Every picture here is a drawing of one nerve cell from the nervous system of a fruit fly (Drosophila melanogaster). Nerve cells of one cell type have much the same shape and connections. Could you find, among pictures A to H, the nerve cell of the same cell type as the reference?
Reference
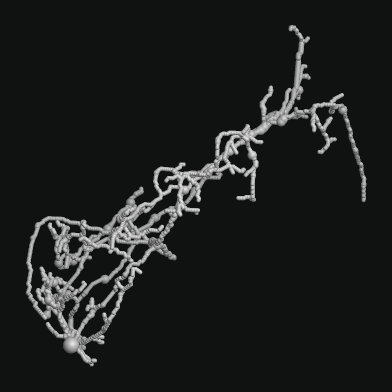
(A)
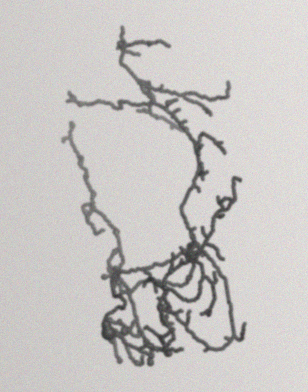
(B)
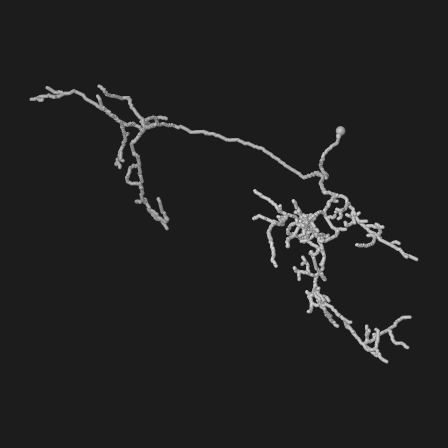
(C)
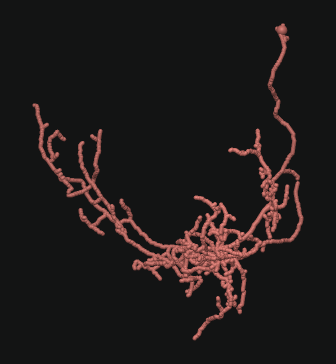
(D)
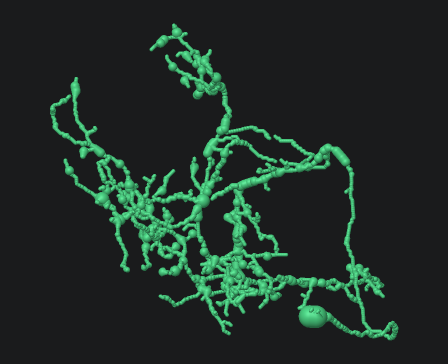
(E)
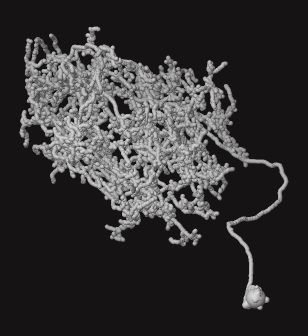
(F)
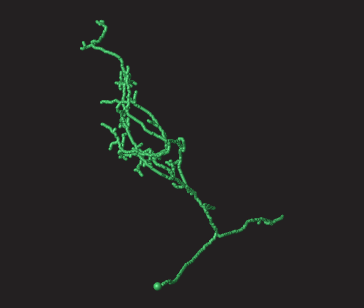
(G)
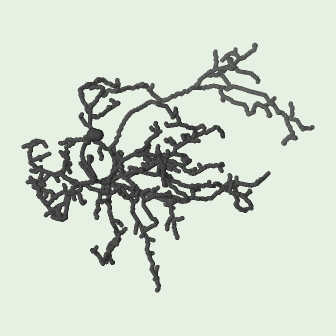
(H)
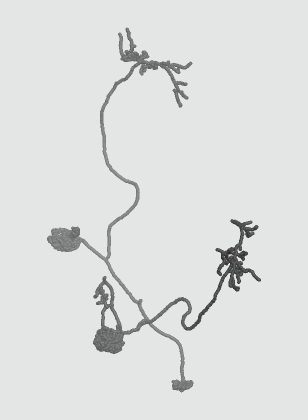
Picture A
